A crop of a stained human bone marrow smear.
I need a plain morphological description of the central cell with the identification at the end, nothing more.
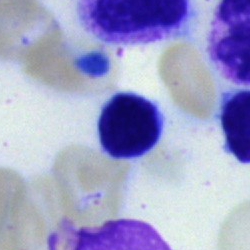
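The outline of the cell is round and smooth. Its chromatin is dense, dark violet-blue and nearly uniform. Cytoplasm is scant, forming at most a thin rim around the nucleus, and no granules are visible in the cell. This is a lymphocyte.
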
